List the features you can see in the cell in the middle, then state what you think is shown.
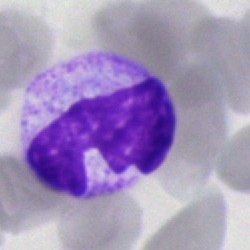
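Notice the deep notch in the nucleus's lower edge. It fills the cell's lower part, leaving most cytoplasm at the upper left, sprinkled with many fine purple granules. Its chromatin is dark purple and dense, with a few small paler spots. This is a band neutrophil.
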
